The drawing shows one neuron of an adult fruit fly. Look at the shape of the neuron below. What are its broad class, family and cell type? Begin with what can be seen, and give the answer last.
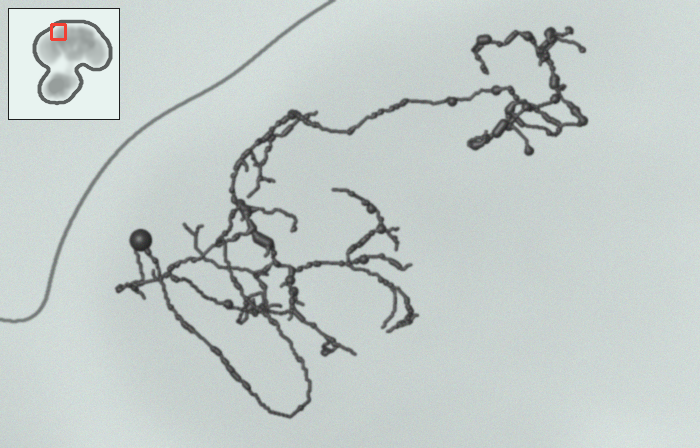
The cell body can be seen on the left of the picture. Dozens of branch ends can be seen. Its broad class is central-brain intrinsic neuron. The family is hemilineage VPNl&d1_dorsal. It is of cell type CB2089.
